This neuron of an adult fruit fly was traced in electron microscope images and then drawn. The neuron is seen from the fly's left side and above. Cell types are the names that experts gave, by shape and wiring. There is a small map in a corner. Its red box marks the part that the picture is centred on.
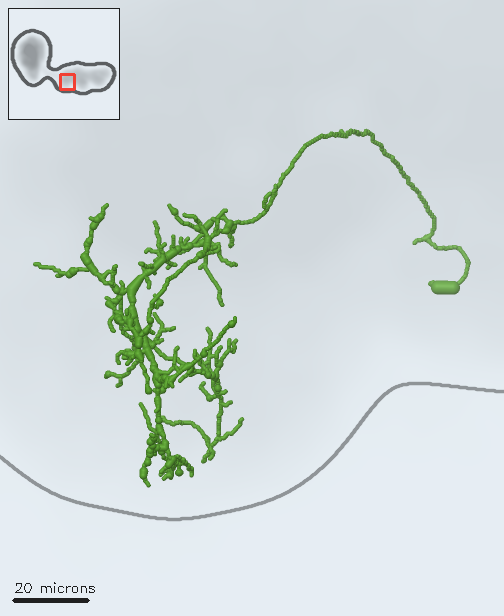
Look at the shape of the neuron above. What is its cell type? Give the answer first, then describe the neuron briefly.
Its cell type is IN12B026. This is a nerve-cord intrinsic neuron. By the scale bar it is about 120 microns wide in this view. Dozens of branch ends can be seen.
